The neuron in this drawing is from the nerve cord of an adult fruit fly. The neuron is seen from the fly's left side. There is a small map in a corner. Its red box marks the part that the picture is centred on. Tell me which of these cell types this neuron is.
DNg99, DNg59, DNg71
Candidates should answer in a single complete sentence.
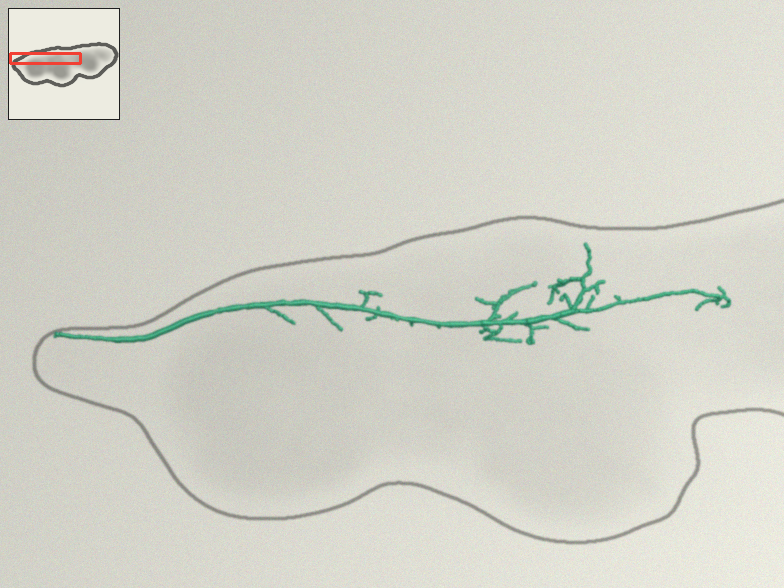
As its cell type, this neuron has DNg99.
